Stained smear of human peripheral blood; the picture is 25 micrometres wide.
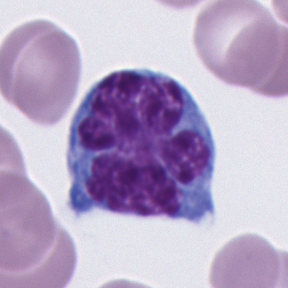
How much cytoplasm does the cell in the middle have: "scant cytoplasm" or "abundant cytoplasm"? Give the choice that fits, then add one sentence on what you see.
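Scant cytoplasm. The cytoplasm forms only a narrow rim around the nucleus.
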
